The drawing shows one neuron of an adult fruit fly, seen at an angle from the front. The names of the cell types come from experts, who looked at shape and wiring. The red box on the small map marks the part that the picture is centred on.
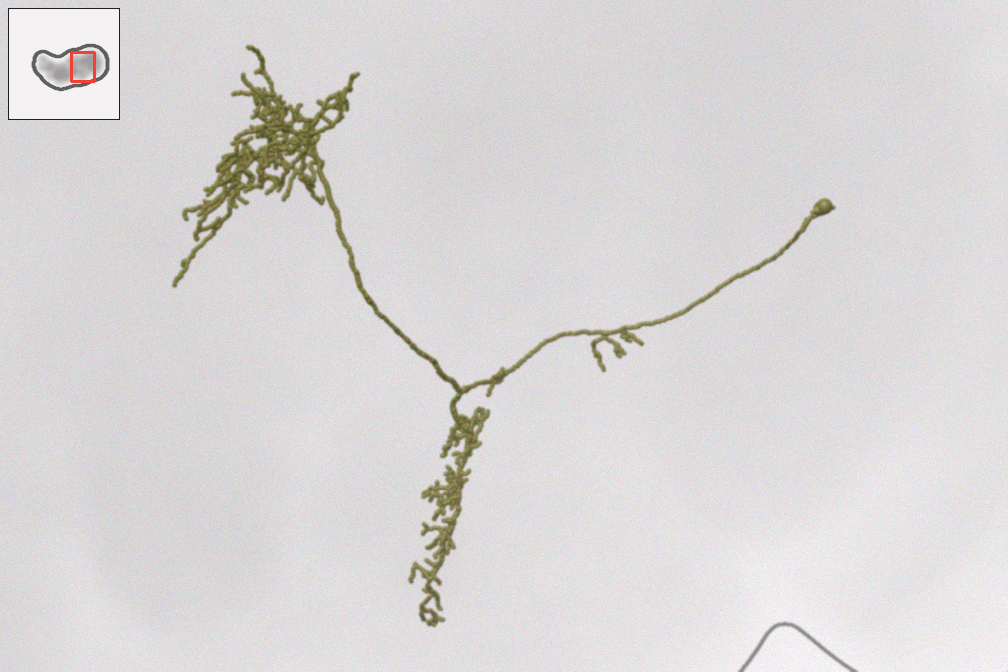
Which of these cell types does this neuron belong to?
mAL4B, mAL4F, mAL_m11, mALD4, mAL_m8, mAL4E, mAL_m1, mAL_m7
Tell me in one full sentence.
Under cell type classification, the neuron is mAL_m8.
